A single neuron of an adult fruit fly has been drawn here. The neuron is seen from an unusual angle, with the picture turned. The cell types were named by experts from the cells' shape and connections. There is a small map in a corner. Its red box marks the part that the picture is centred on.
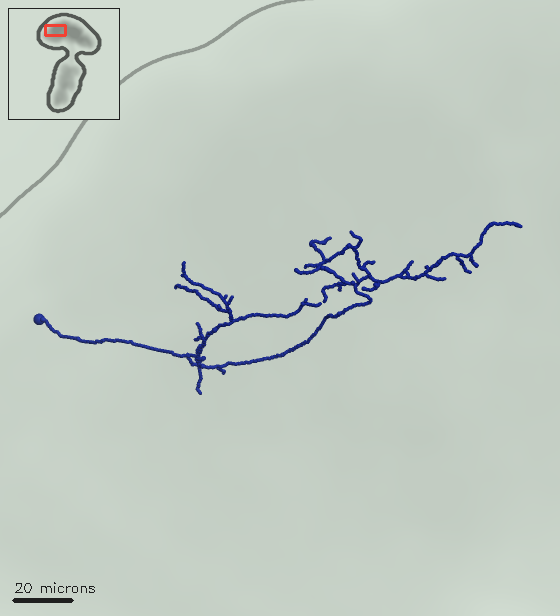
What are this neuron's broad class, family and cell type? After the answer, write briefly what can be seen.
This is a central-brain intrinsic neuron. Its family is hemilineage LHp2. Its cell type is SLP324. It is in the brain and does not reach the nerve cord. The cell body is on the left of the picture. From left to right in the picture it spans about 170 microns.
